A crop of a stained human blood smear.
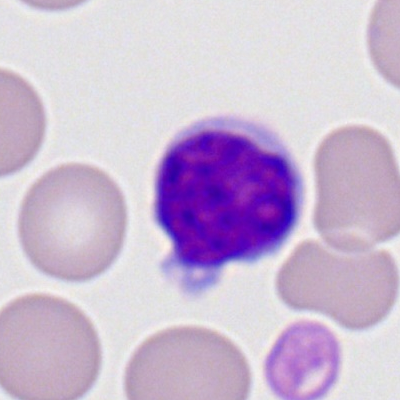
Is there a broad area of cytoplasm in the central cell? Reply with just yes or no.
No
